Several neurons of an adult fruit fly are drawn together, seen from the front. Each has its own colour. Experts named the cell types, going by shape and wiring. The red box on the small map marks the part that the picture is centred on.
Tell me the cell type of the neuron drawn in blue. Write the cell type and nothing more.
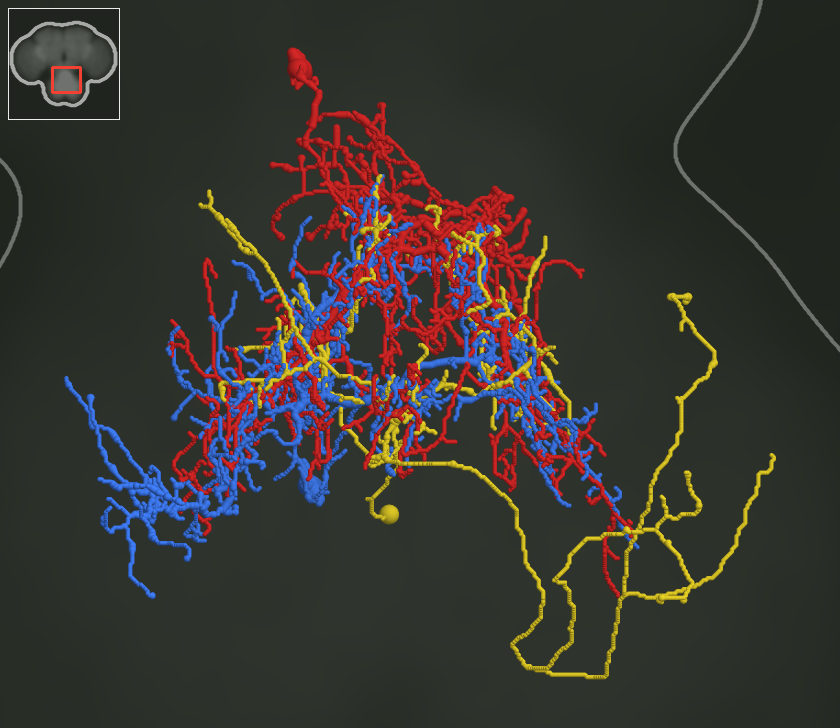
IN03B029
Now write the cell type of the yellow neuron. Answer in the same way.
IN12B054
